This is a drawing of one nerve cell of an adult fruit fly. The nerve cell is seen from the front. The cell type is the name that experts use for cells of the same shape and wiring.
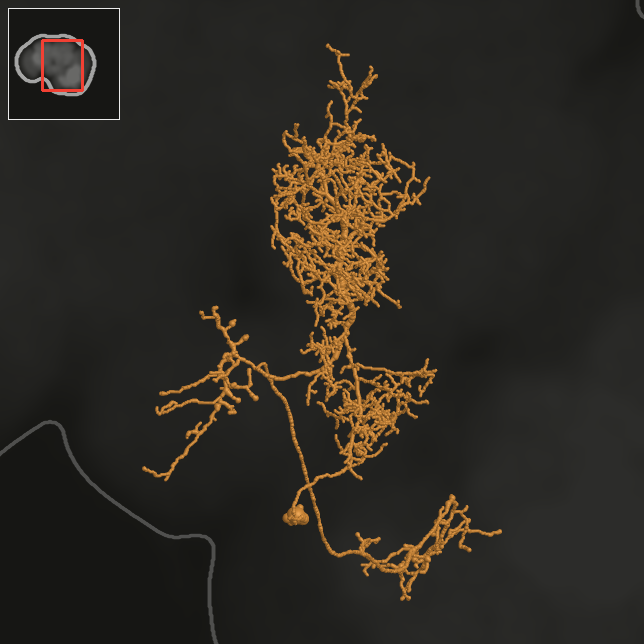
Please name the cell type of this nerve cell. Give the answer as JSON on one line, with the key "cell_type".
{"cell_type": "DNg111"}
